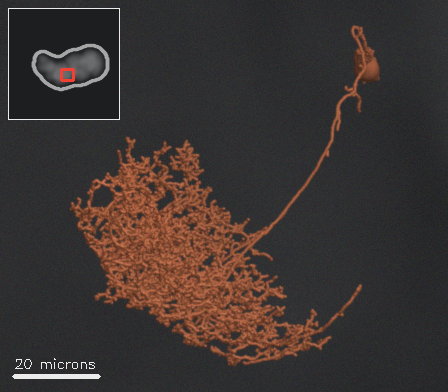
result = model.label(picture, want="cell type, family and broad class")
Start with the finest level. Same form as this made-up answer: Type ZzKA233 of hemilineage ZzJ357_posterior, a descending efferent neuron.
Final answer: Type Li17 of the Li family, an optic-lobe intrinsic neuron.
